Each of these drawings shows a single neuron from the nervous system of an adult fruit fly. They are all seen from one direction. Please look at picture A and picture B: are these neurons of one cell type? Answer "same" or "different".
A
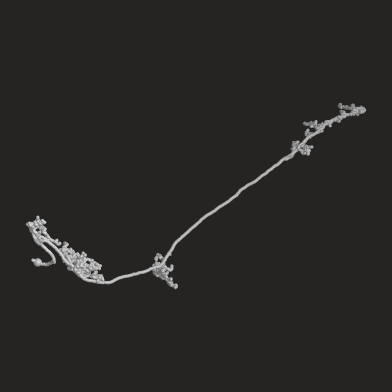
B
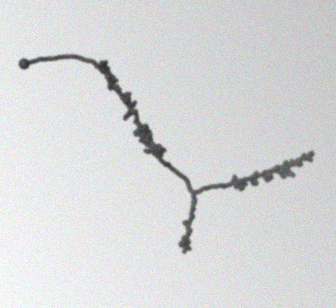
same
